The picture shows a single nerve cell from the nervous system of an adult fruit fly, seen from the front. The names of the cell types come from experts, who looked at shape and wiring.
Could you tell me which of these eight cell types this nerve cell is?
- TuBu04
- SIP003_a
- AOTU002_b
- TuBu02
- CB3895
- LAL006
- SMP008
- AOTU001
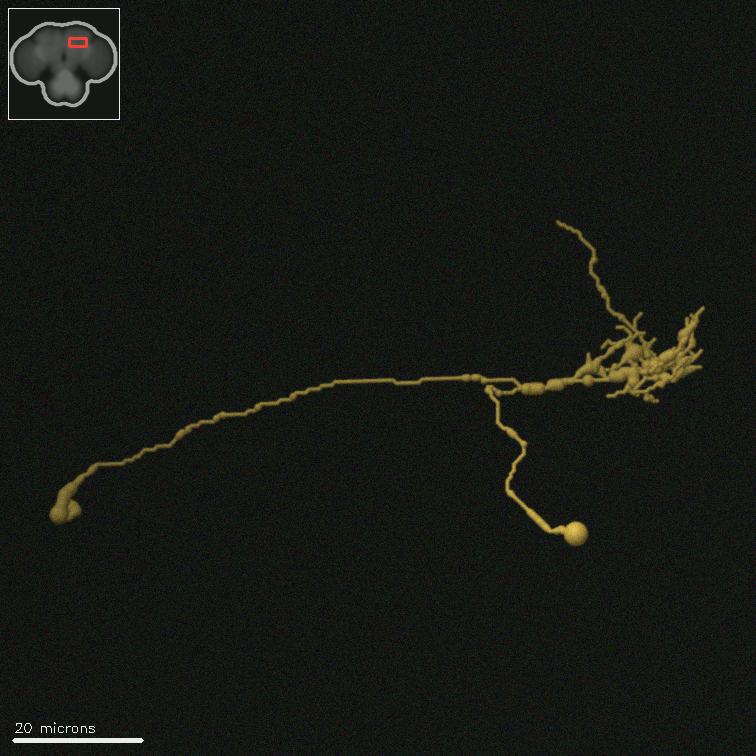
TuBu04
